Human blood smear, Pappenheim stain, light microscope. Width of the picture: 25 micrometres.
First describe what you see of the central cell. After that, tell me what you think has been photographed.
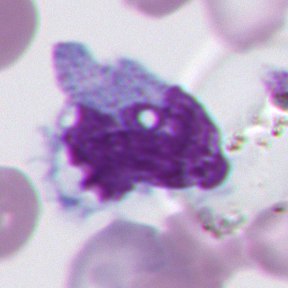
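Dense, dark purple nucleus fills the lower part of the cell; its lower edge is jagged and notched. Pale lilac, finely speckled cytoplasm lies mainly above it, toward the upper left. Monocyte.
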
